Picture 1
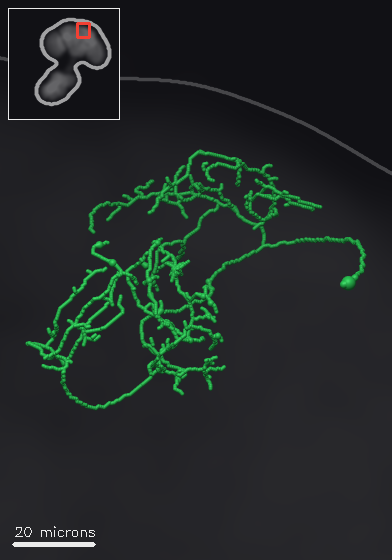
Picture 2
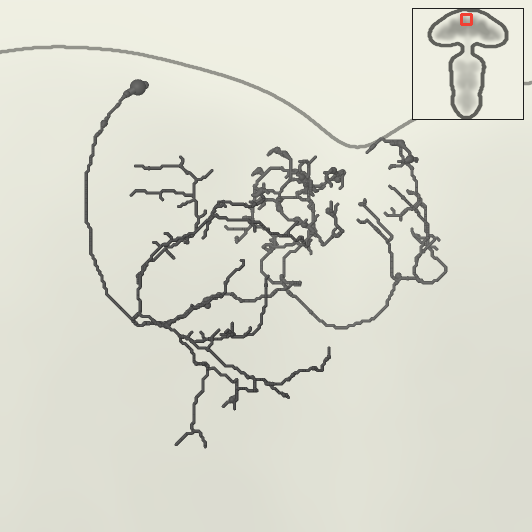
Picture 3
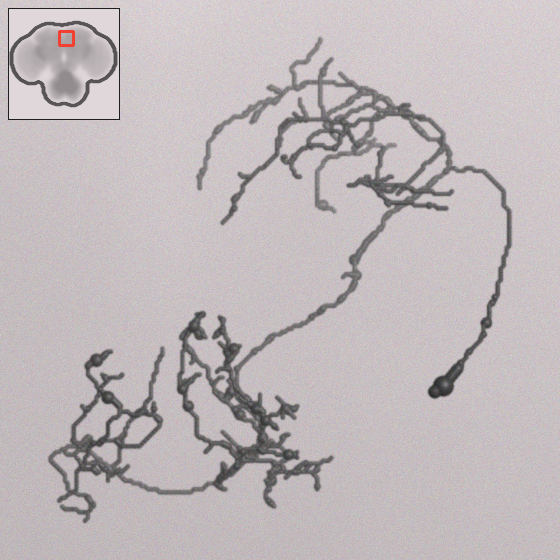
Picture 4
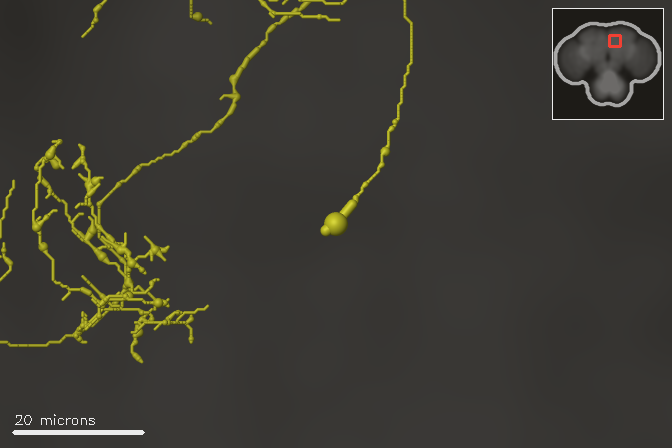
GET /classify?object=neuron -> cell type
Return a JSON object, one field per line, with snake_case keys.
{
 "cell_type": "PAM01"
}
